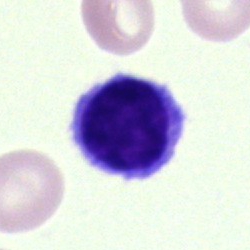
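Lymphocyte at the centre of a stained human bone marrow smear. Its dark purple chromatin is densely clumped, and no nucleoli can be seen. The cytoplasm is only a very thin blue rim at the cell edge, with no visible granules.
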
